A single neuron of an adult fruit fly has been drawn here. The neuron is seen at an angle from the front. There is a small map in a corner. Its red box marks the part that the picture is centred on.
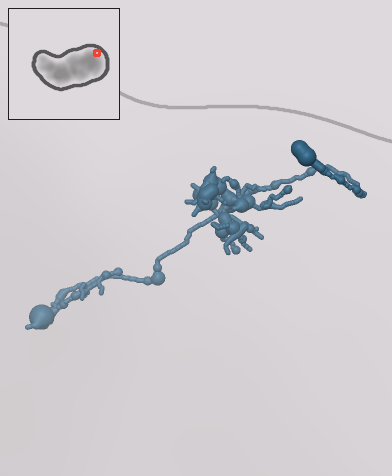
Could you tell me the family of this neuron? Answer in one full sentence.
This neuron is grouped under the Mi family.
